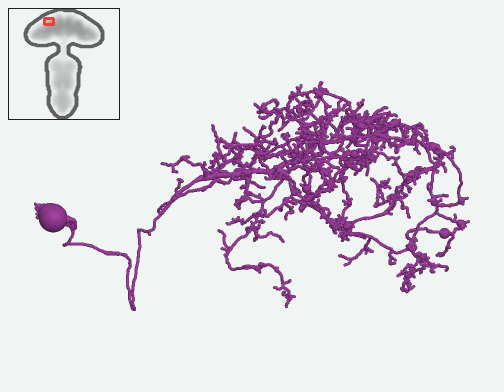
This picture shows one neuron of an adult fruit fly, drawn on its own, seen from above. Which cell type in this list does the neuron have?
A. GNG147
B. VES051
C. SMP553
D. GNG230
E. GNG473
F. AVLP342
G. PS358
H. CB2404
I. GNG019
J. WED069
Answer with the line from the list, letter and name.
H. CB2404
